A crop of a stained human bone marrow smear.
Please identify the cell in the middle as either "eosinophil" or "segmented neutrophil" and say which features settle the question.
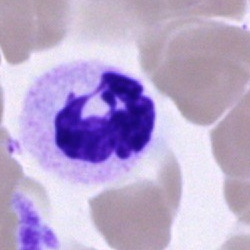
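This cell is a segmented neutrophil. Fine lilac granules are scattered through its plentiful, pale lilac-pink cytoplasm.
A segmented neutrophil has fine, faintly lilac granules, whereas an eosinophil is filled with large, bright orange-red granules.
The granules here are therefore of the neutrophil kind. The chromatin is dense, clumped and dark purple, and a pale gap is enclosed within the nucleus near its upper middle.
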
